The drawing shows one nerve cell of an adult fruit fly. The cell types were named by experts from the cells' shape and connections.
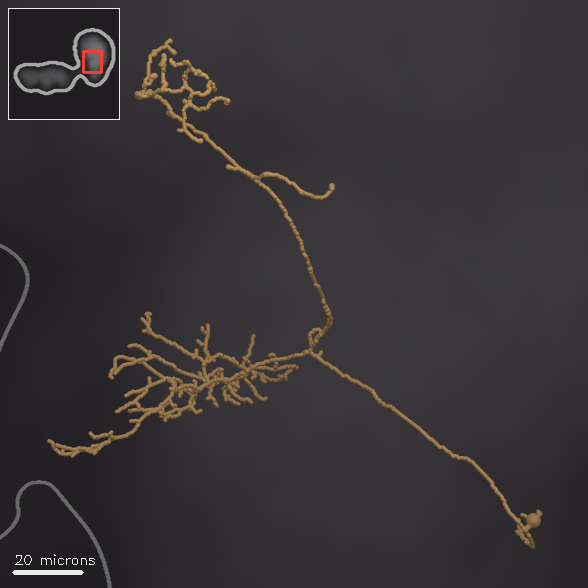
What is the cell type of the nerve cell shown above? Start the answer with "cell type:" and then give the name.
cell type: GNG430_a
